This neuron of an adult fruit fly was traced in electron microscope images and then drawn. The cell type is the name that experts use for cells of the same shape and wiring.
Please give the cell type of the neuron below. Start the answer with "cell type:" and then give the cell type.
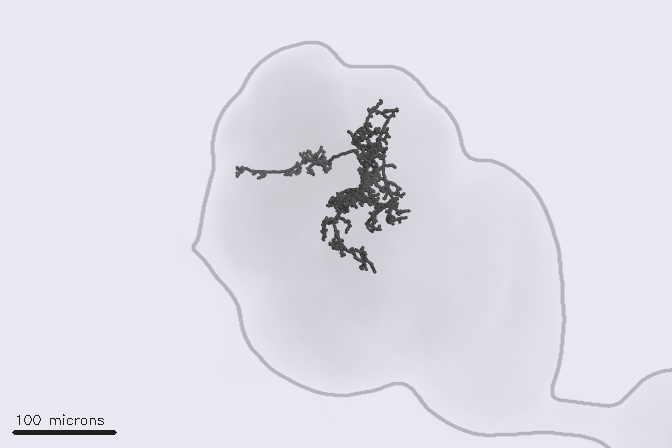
cell type: CL093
